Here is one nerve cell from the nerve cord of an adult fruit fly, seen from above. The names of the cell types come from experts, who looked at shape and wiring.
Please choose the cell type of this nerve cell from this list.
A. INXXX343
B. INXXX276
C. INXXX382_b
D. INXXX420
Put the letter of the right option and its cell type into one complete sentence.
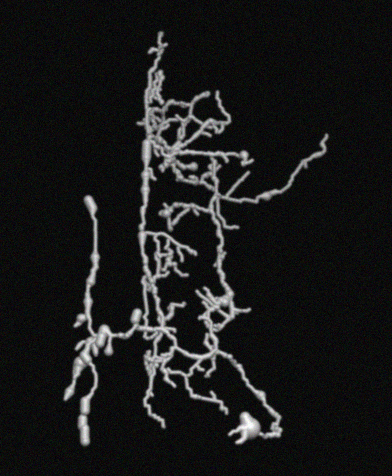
Option D, INXXX420, is the type of cell the nerve cell is.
